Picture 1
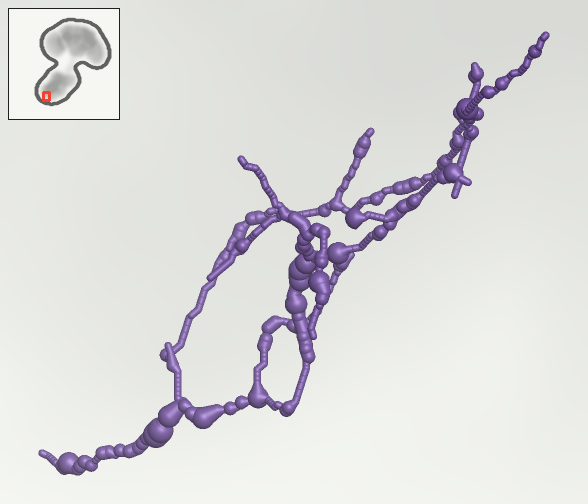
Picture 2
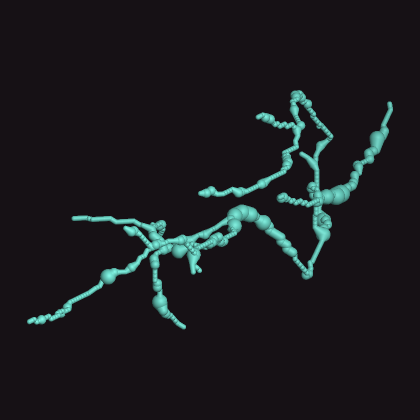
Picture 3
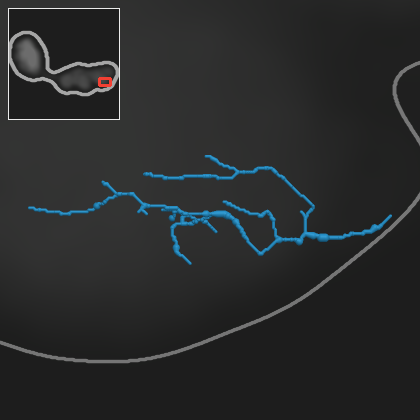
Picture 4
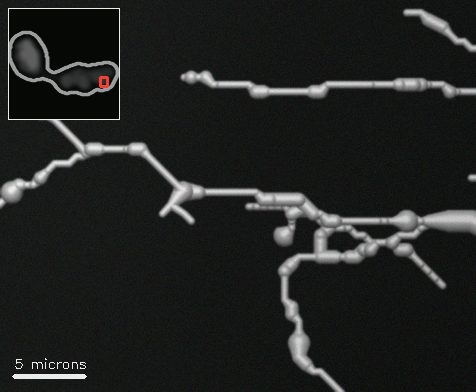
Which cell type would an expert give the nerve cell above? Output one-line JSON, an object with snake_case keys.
{"cell_type": "SNxx33"}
